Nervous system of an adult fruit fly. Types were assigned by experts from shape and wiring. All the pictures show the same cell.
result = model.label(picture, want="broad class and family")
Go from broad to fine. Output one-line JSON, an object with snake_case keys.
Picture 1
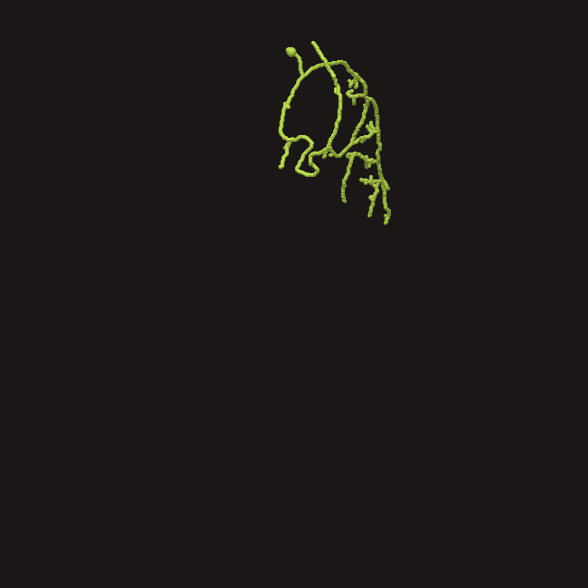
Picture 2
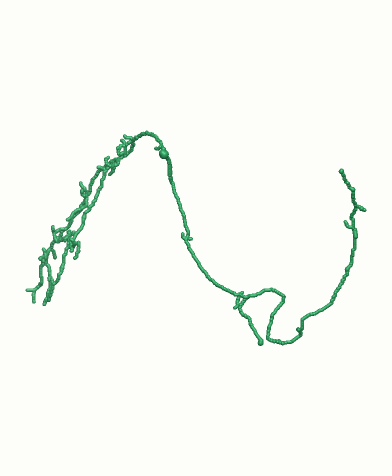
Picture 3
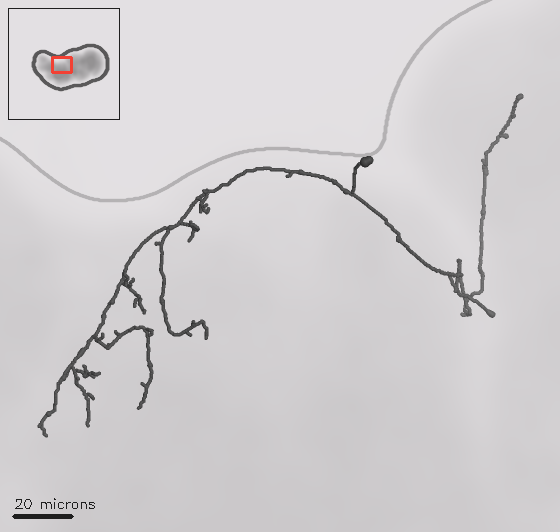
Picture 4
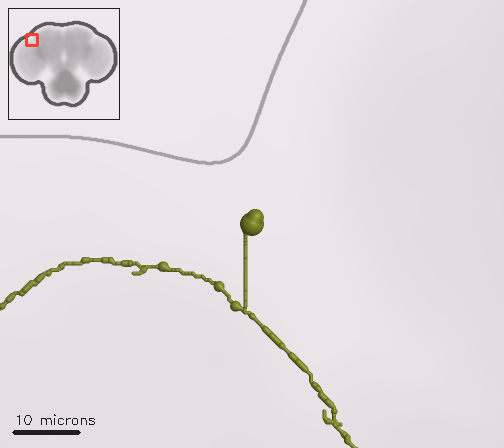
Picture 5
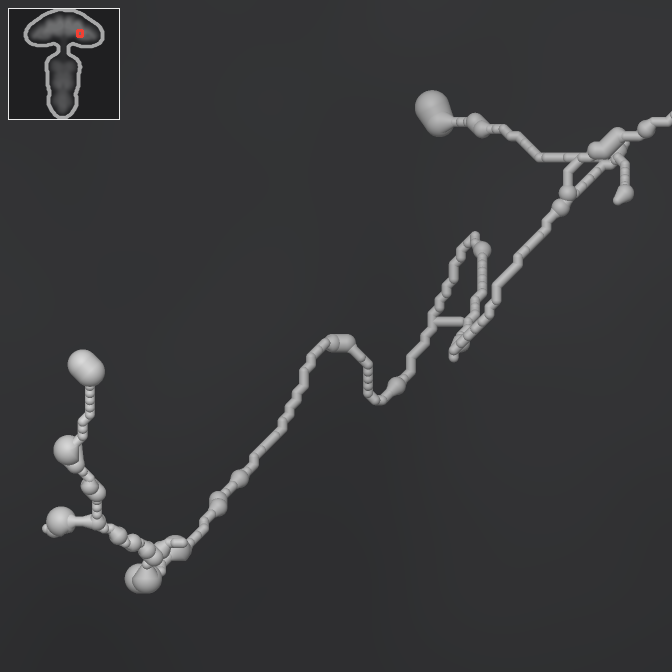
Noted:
{"broad_class": "visual projection neuron", "family": "MeVP"}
